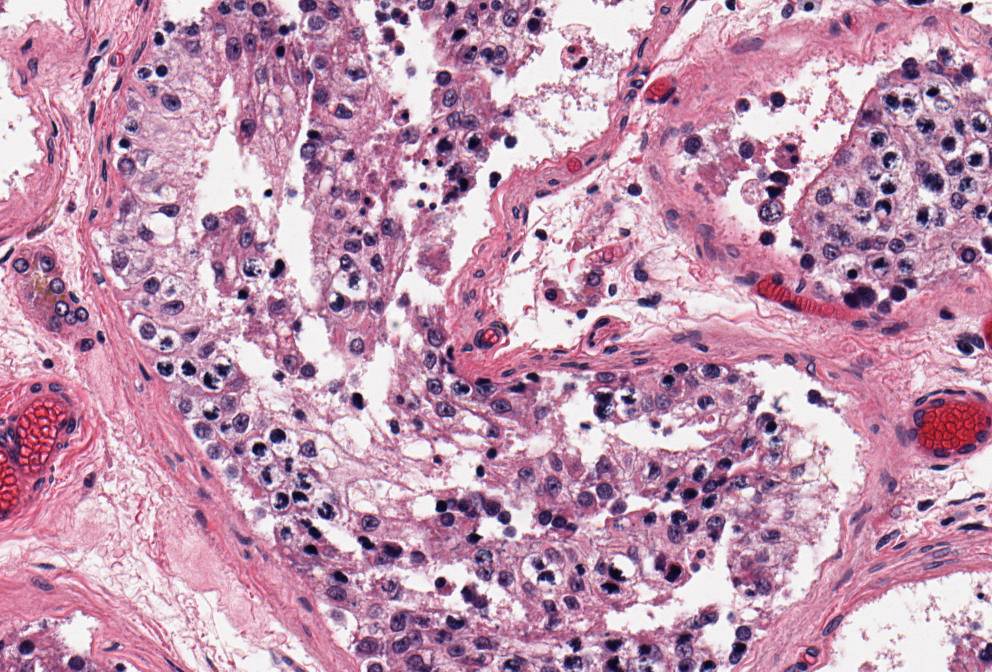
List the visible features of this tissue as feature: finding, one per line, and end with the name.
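Layout: rounded to elongated units, packed with cells
Partitions: bands of pink fibrous tissue between units
Nuclei: round and dark, some with a clear halo
Upper right unit: large rounded cells, pale cytoplasm, large round nuclei
Arrangement: loose, many irregular white spaces between cells
Name: testis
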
